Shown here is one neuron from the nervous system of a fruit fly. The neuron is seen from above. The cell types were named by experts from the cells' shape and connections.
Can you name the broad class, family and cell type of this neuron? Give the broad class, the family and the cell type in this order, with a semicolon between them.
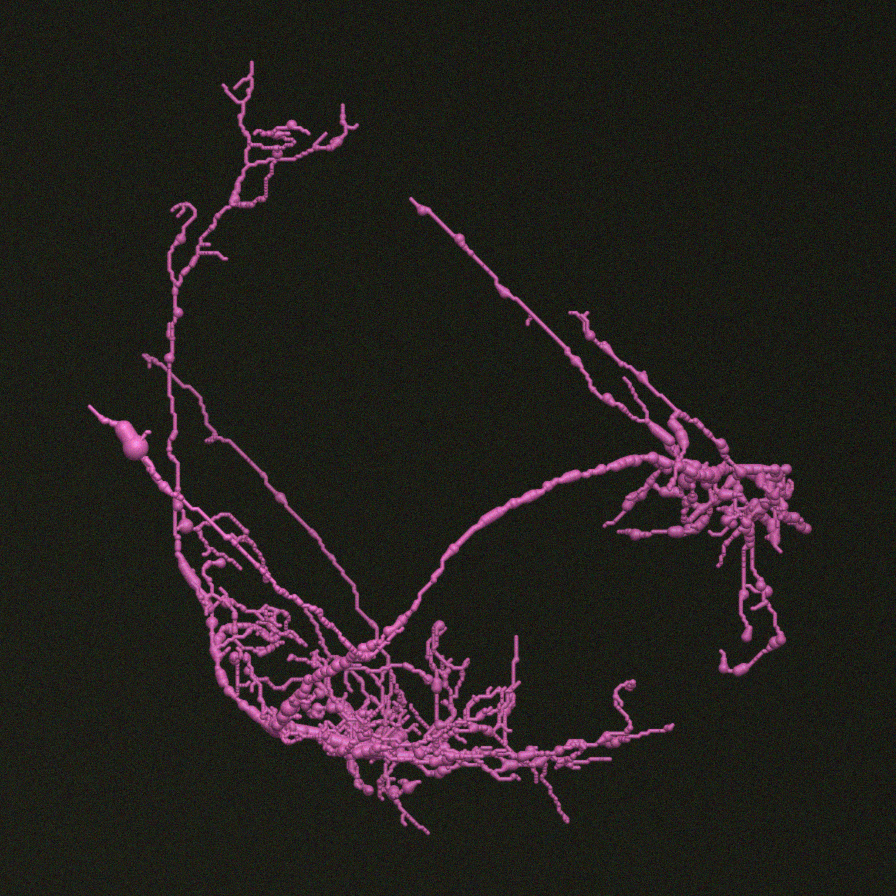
central-brain intrinsic neuron; hemilineage SLPpl1; PLP080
